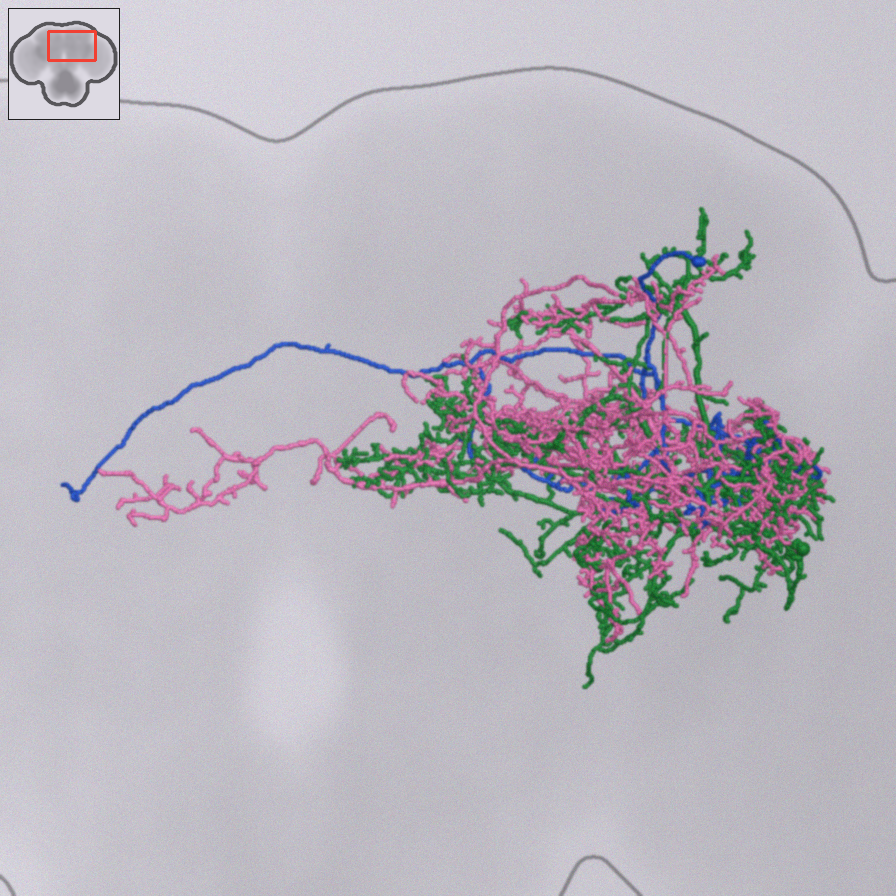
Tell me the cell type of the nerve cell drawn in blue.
AVLP051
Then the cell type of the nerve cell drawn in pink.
AVLP498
